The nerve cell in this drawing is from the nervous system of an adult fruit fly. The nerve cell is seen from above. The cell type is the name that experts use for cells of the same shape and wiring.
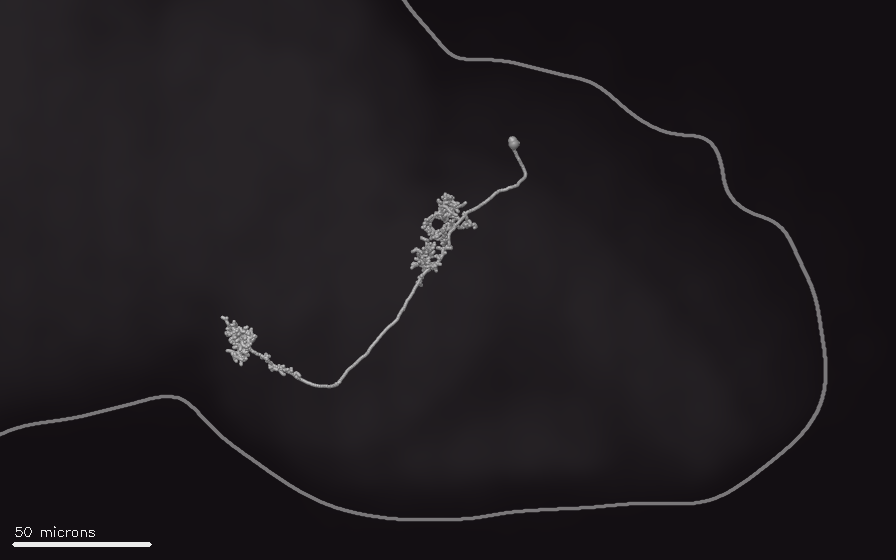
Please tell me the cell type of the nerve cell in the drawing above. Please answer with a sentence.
The cell type is Tm5Y.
